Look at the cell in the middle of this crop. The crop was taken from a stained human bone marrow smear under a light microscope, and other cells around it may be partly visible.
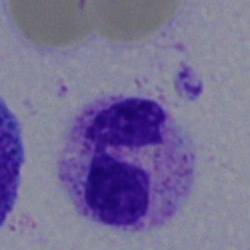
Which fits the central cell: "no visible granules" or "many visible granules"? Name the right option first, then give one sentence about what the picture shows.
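Many visible granules. Fine pink-violet granules are scattered throughout the cytoplasm.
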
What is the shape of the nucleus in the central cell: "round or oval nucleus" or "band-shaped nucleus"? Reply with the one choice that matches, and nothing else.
Band-shaped nucleus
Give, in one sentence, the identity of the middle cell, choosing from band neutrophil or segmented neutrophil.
By classification, the middle cell of this crop is a segmented neutrophil.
